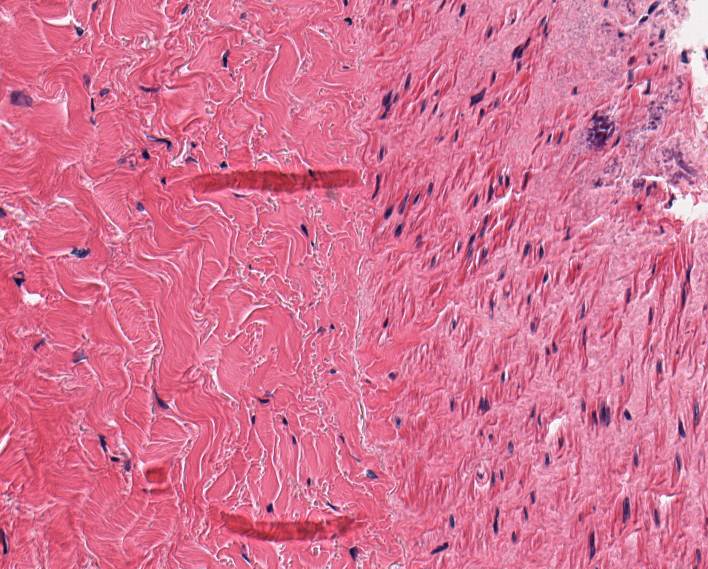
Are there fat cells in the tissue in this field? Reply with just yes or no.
No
